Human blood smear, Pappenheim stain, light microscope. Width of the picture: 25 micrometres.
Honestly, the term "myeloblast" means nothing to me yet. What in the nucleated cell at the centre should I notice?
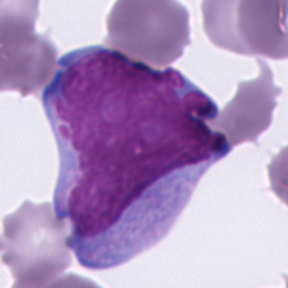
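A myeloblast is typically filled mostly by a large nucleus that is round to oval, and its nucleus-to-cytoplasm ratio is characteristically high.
That fits here: the nucleus takes up about 70% of the area of a cell measuring about 19 by 16 micrometres. What sits less easily with a round-to-oval nucleus is its border, which is notched and knobbed along the upper right edge. Pale round nucleoli are visible near the centre of the nucleus. The pale blue cytoplasm is widest below the nucleus and a deeper blue at its outer edge than further in.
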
